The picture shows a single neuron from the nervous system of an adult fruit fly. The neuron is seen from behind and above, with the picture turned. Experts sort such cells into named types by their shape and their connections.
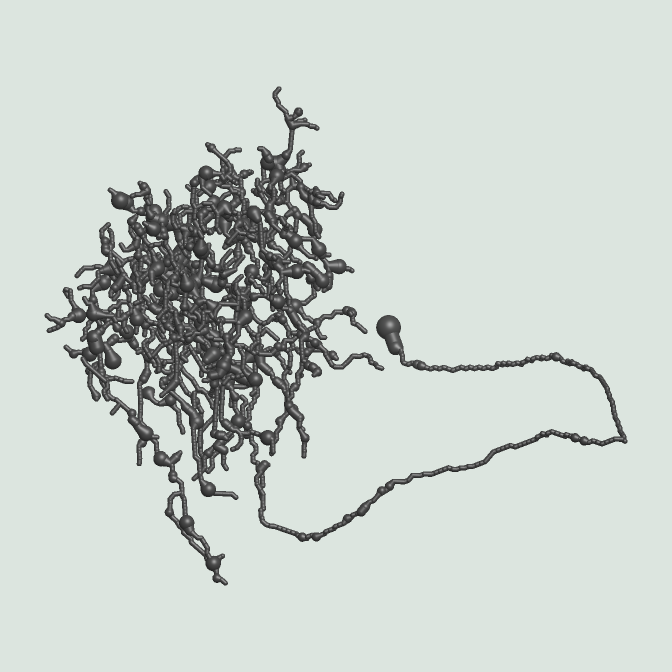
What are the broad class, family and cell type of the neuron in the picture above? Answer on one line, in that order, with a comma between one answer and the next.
optic-lobe intrinsic neuron, Li, Li20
